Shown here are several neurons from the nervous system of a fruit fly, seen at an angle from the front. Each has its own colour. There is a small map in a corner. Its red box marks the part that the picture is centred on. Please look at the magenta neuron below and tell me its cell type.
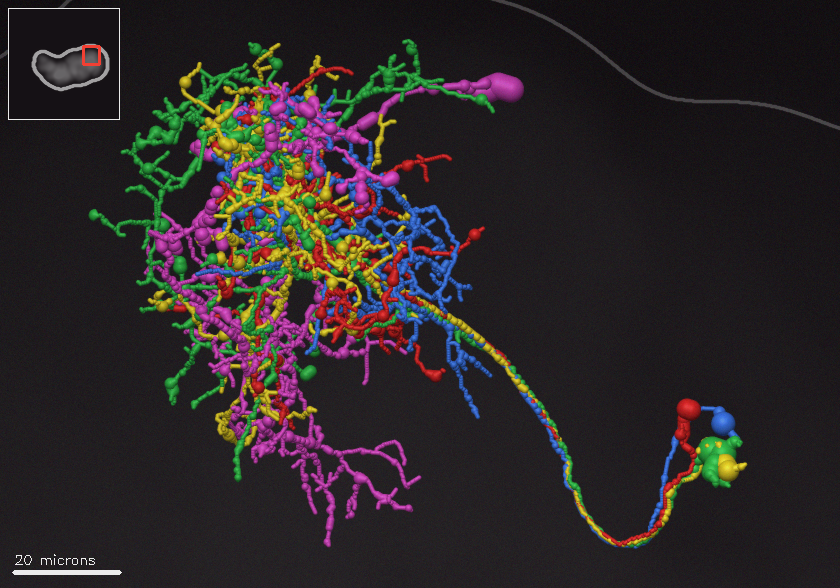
SLP384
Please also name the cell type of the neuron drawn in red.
CB3168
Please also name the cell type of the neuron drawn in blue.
SLP179_b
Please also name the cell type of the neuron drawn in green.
SLP171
